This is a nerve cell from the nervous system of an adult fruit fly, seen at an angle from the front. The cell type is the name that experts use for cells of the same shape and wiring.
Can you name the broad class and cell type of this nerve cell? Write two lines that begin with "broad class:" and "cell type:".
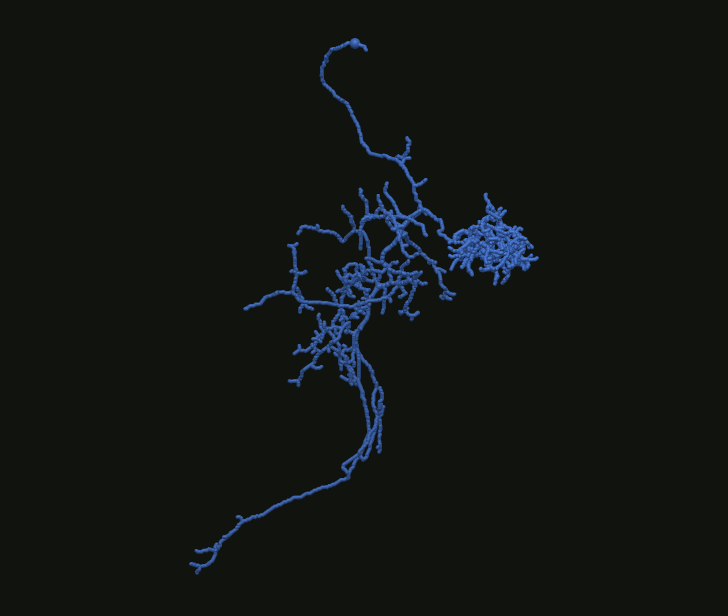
broad class: central-brain intrinsic neuron
cell type: SMP200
